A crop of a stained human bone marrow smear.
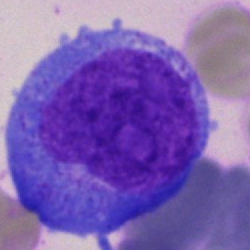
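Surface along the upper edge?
Small rounded blebs project from it.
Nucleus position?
Toward the upper right, leaving a wider band of cytoplasm on the lower left.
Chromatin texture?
Finely stippled rather than coarsely clumped; a pale rounded nucleolus shows within the nucleus.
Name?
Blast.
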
